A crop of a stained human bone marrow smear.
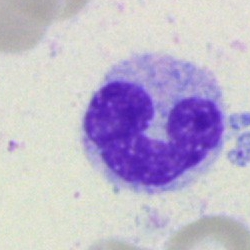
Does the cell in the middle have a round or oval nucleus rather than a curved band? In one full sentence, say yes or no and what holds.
No, rather than one compact mass, the nucleus is drawn out into a curved band without separate lobes.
